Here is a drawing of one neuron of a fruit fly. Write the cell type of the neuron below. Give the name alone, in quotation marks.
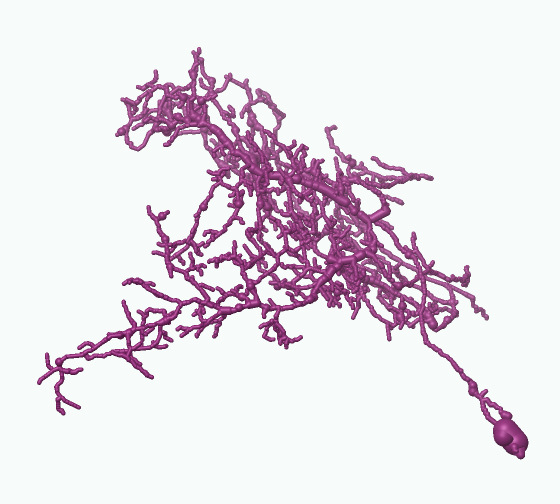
"MN2Da"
